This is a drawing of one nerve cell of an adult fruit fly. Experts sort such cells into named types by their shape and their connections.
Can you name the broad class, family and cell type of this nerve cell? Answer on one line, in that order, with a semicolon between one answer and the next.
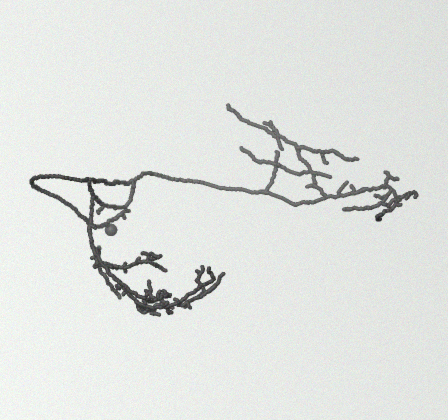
central-brain intrinsic neuron; hemilineage LHl1; LHAV4d1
